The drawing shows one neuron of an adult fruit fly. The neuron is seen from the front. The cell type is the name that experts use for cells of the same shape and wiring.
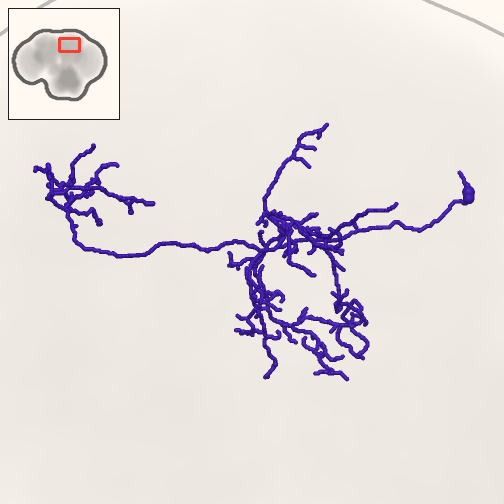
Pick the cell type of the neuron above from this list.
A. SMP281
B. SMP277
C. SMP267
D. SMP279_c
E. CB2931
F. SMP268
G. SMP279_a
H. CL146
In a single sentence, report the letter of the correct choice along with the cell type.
Option G holds the cell type of the neuron, SMP279_a.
